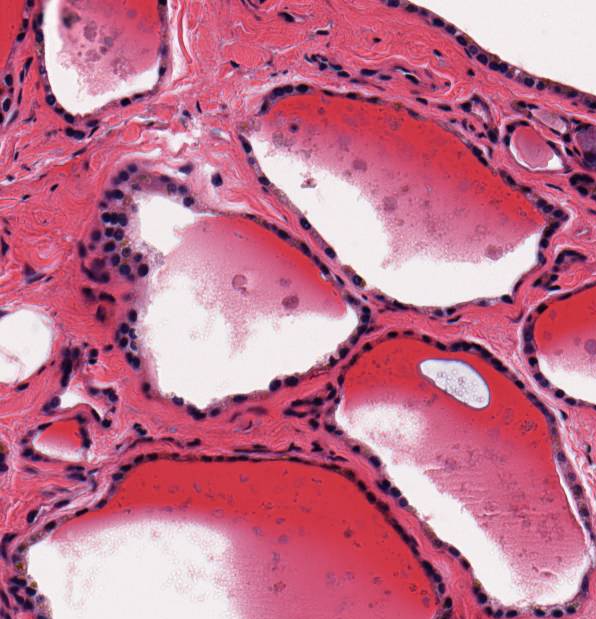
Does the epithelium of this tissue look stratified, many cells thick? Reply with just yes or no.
No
